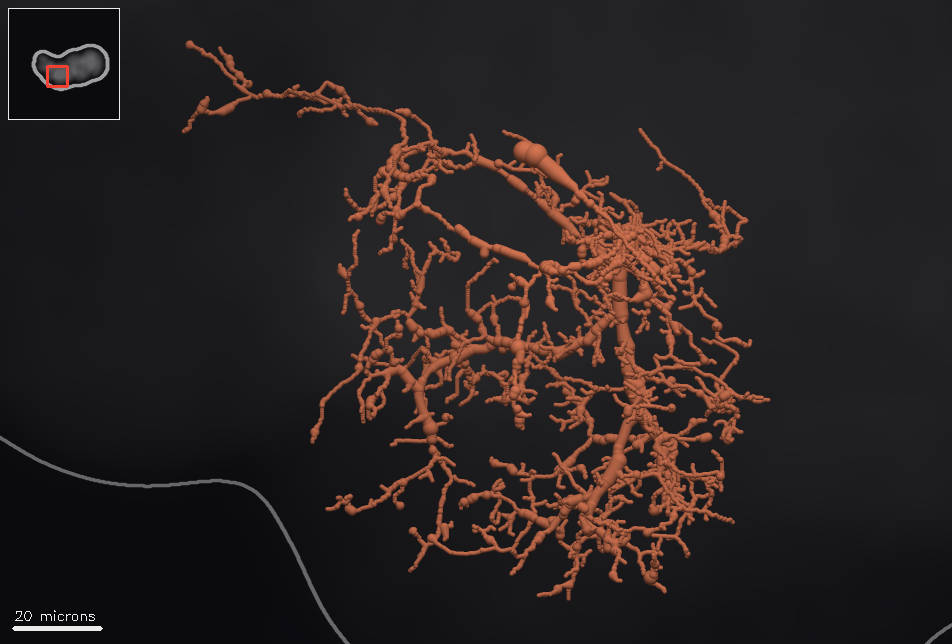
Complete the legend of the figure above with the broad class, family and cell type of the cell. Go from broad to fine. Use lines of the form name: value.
broad class: nerve-cord intrinsic neuron
family: hemilineage 17A
cell type: IN17A020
